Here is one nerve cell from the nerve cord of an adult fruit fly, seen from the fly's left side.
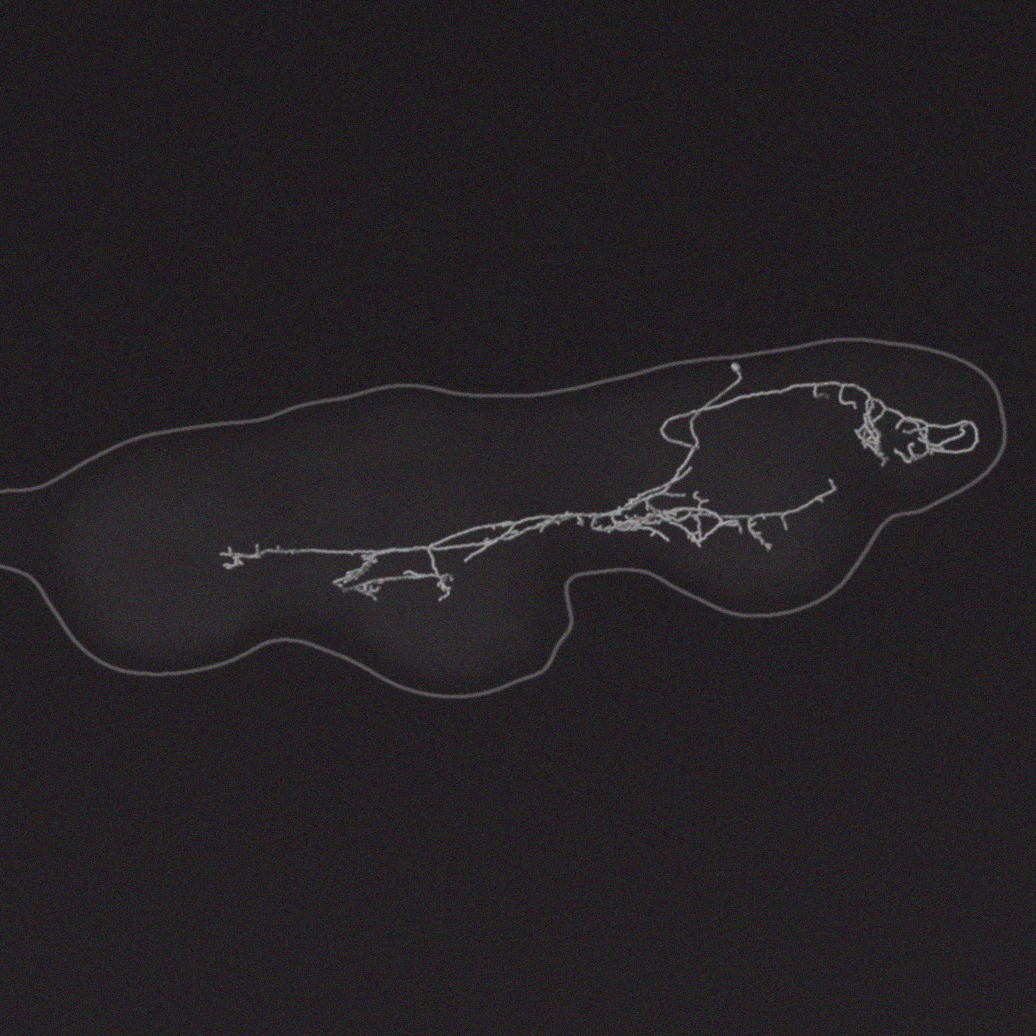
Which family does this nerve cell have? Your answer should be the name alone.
hemilineage 23B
